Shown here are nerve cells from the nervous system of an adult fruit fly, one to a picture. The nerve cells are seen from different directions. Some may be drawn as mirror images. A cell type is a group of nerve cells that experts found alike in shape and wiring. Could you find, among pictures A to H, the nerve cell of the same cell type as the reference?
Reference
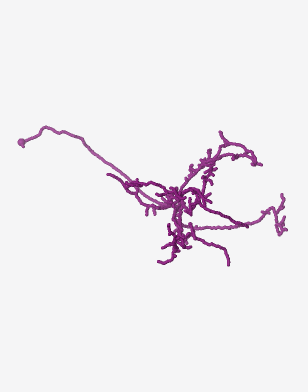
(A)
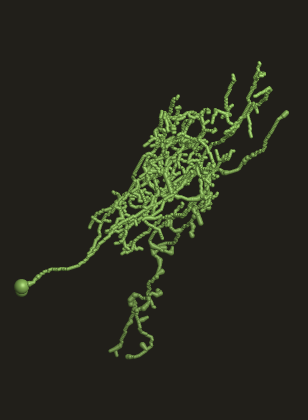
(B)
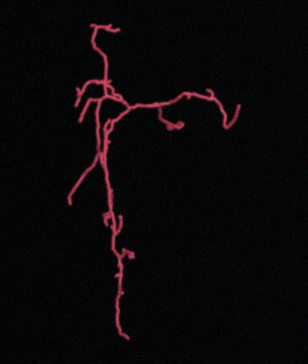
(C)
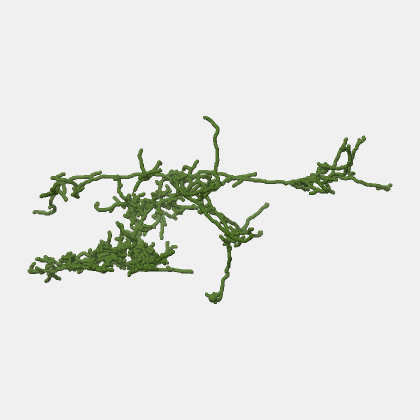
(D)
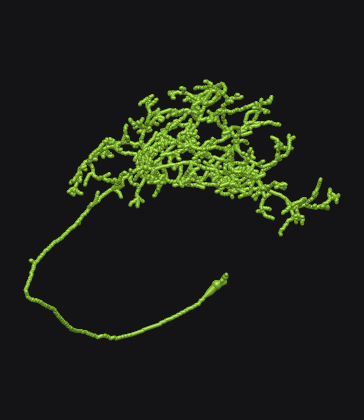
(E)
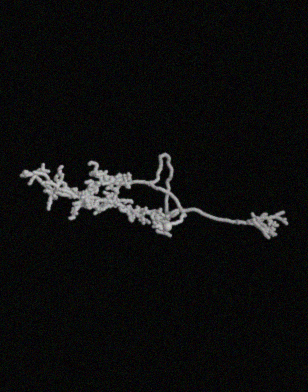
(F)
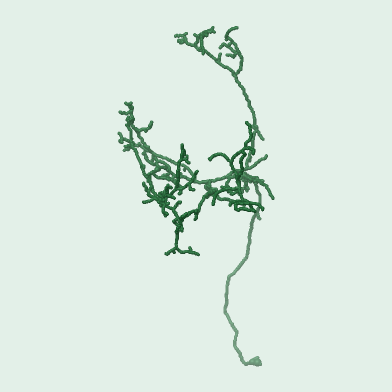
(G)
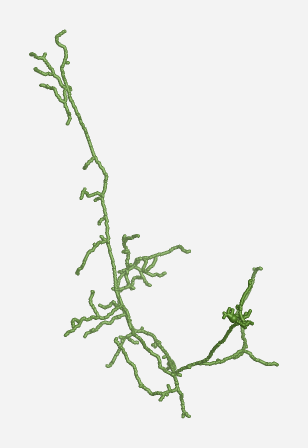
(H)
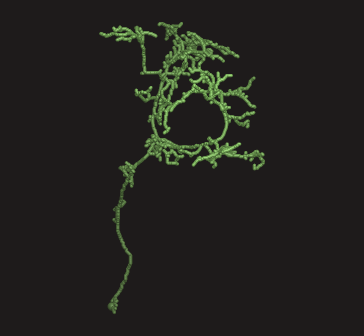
Picture F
